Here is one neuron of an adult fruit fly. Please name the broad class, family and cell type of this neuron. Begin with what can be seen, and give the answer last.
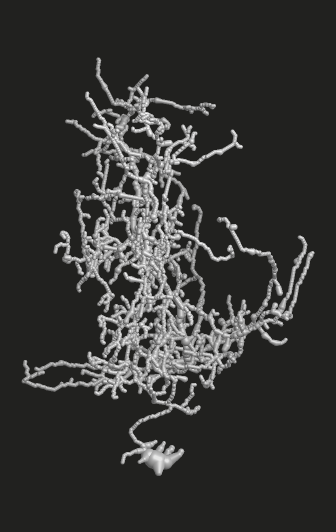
The cell body can be seen at the bottom of the picture. In this view it is taller than it is wide. Its broad class is nerve-cord intrinsic neuron. Its family is hemilineage 16B. Its cell type is IN16B032.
